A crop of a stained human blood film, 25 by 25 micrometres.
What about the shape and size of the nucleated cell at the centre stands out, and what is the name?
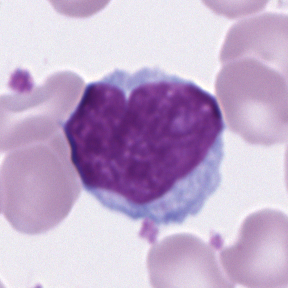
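Start with size: the cell is about 15 micrometres across, and its nucleus, about 14 by 11 micrometres, fills about 70% of the cell's area. A notch in the nucleus's upper edge gives it a heart-like shape. On the left it reaches almost to the cell's edge, with little cytoplasm beside it, while the pale grey-blue cytoplasmic rim is widest below. You are looking at a typical lymphocyte.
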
